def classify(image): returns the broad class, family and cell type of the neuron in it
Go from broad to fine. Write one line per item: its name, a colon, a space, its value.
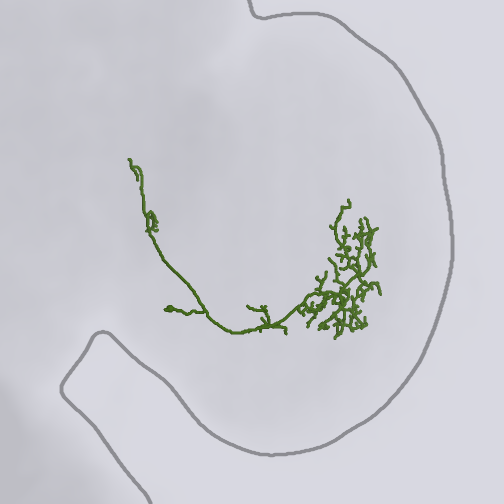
broad class: visual projection neuron
family: MeVP
cell type: MeVP4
